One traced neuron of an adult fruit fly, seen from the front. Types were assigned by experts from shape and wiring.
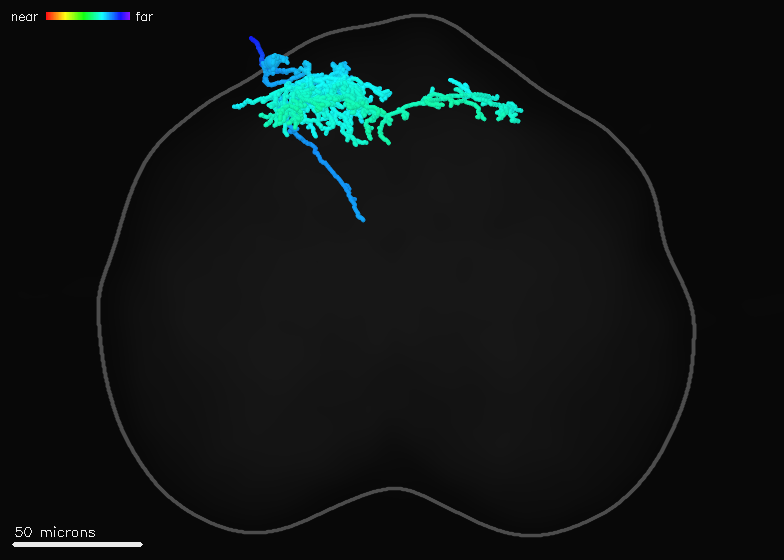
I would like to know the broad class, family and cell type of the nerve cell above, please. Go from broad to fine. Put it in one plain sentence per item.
A motor neuron of the nerve cord of the MNad family, type MNad30.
